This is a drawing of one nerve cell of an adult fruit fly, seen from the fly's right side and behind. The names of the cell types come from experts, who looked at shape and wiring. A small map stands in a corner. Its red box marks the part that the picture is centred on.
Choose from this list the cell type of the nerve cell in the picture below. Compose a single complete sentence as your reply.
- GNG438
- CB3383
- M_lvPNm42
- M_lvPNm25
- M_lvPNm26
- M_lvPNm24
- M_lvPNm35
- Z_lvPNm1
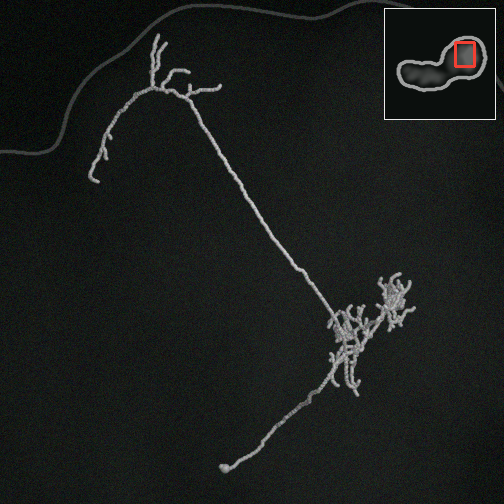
This nerve cell is typed as M_lvPNm35.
